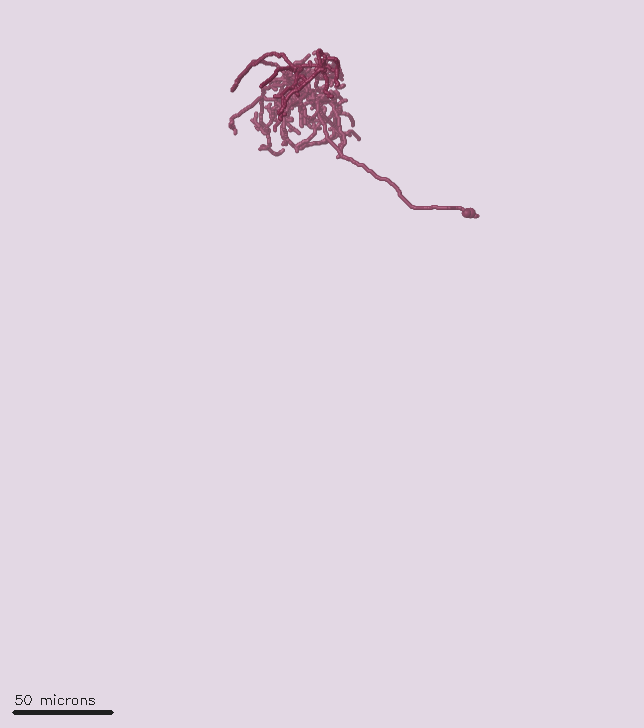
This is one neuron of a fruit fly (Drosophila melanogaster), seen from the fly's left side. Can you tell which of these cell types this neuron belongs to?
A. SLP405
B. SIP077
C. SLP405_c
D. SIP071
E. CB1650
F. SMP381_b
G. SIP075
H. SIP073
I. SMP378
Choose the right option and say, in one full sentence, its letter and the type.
In cell type, the neuron corresponds to option C, SLP405_c.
